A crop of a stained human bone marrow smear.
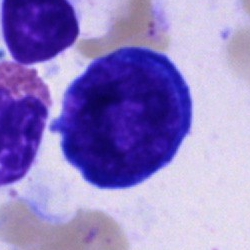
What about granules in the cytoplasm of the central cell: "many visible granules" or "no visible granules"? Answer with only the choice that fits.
No visible granules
